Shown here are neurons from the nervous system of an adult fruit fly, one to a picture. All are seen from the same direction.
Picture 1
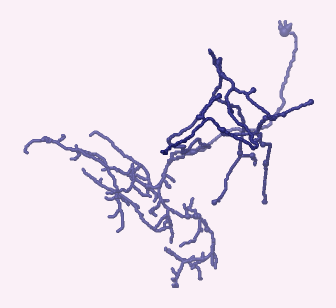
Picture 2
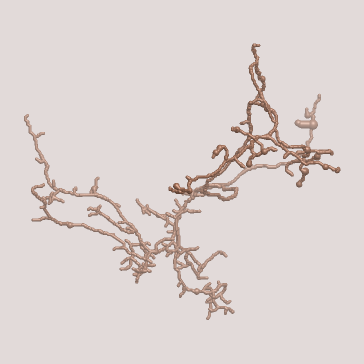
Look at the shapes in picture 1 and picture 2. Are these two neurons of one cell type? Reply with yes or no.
yes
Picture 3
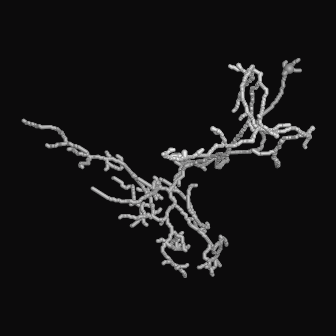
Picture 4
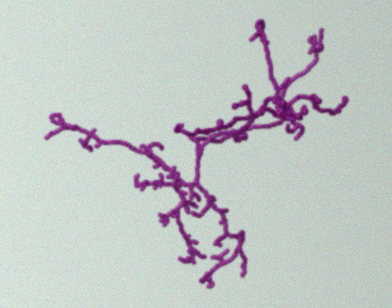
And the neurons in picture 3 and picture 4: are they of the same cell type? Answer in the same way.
yes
